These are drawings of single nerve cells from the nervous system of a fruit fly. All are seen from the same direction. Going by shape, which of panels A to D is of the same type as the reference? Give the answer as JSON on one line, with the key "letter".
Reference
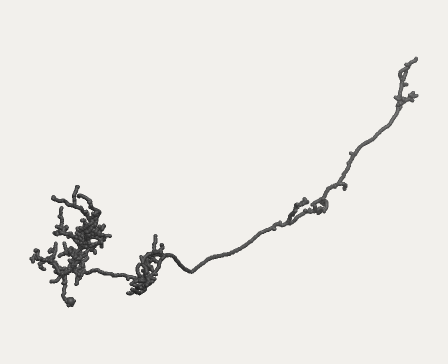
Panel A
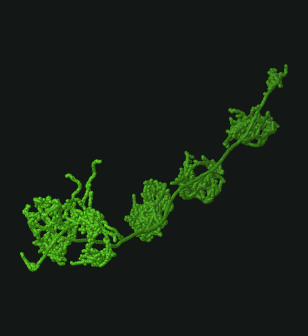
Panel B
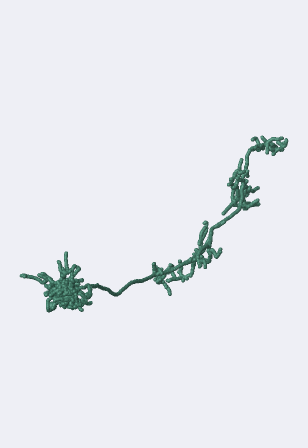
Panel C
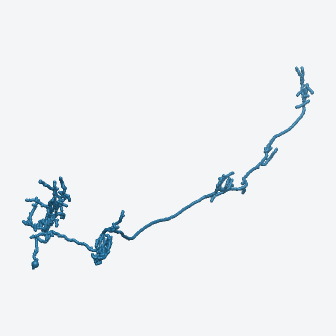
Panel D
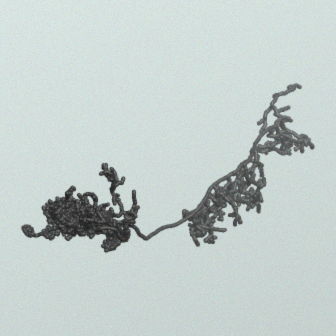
{"letter": "C"}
